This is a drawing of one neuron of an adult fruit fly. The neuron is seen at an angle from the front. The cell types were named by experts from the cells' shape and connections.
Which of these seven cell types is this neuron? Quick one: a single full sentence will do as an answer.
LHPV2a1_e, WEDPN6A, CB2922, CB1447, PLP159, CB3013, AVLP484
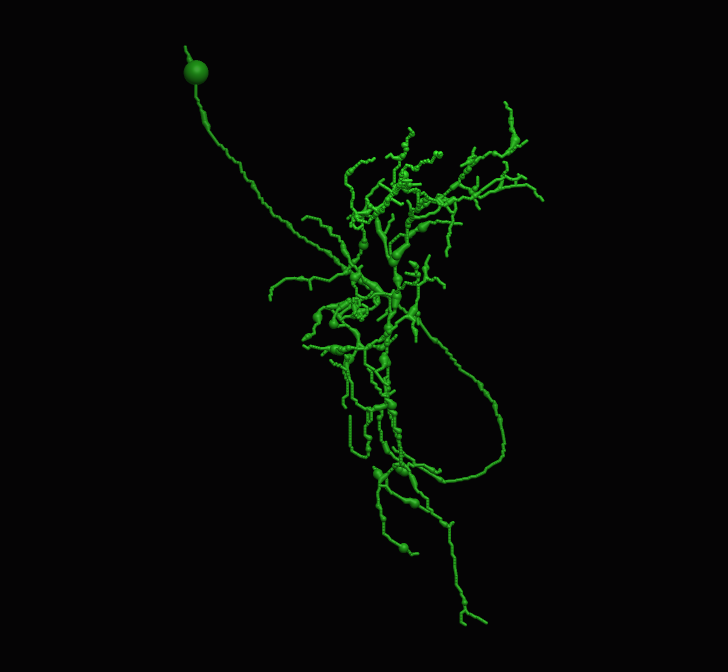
The type assigned to this neuron is CB2922.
